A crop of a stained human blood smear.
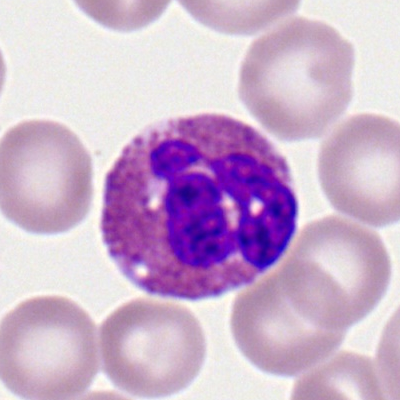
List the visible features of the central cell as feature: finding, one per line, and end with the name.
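Outline: round and smooth
Nucleus: lies toward the right, leaving a wider band of cytoplasm on the left
Chromatin: dark purple, coarsely clumped
Nucleoli: none can be seen
Name: eosinophil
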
